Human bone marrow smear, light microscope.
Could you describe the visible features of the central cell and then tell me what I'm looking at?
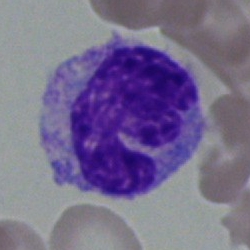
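I see a folded nucleus, a deep cleft cutting in from the lower right. Its chromatin sits in dark patches with paler streaks between. Cytoplasm is widest on the left, a thin rim on the right, with fine lilac granules scattered through. This is a monocyte.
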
